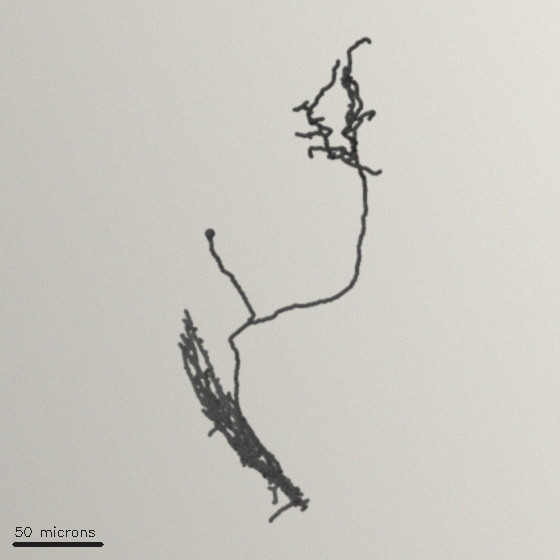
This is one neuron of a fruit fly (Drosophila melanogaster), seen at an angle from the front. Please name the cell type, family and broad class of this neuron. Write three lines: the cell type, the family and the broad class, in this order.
MeVP42
MeVP
visual projection neuron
